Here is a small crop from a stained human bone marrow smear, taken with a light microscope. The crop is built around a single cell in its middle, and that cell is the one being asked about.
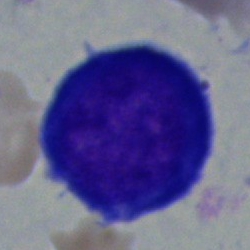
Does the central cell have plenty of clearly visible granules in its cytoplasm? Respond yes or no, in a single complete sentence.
No, its cytoplasm lacks visible granules entirely.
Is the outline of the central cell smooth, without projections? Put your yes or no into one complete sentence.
No, what this cell has is a rough outline, not a smooth one.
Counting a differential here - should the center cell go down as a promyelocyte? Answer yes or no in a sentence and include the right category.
No, the central cell is not a promyelocyte; it is a proerythroblast instead.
